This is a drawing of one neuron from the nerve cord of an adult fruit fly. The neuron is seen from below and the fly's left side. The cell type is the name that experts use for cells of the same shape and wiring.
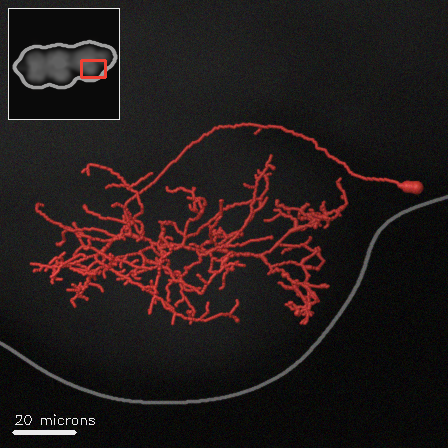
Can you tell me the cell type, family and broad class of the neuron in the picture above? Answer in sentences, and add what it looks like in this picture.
Its cell type is IN21A036. The family is hemilineage 21A. Its broad class is nerve-cord intrinsic neuron. By the scale bar it is about 130 microns wide in this view. The picture shows dozens of branch ends.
